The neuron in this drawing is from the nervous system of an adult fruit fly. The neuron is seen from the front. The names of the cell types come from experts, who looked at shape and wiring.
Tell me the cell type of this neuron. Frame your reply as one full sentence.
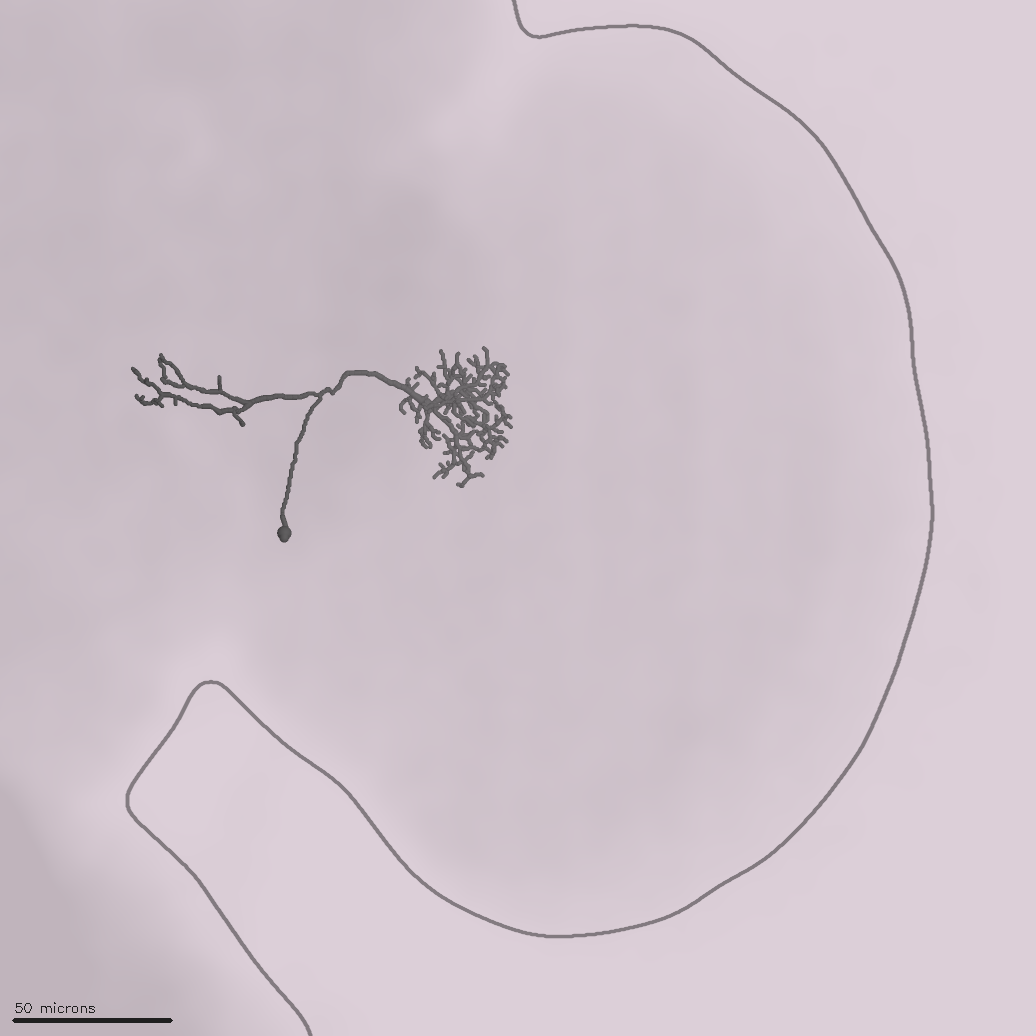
Classified by cell type, this neuron is LC4.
